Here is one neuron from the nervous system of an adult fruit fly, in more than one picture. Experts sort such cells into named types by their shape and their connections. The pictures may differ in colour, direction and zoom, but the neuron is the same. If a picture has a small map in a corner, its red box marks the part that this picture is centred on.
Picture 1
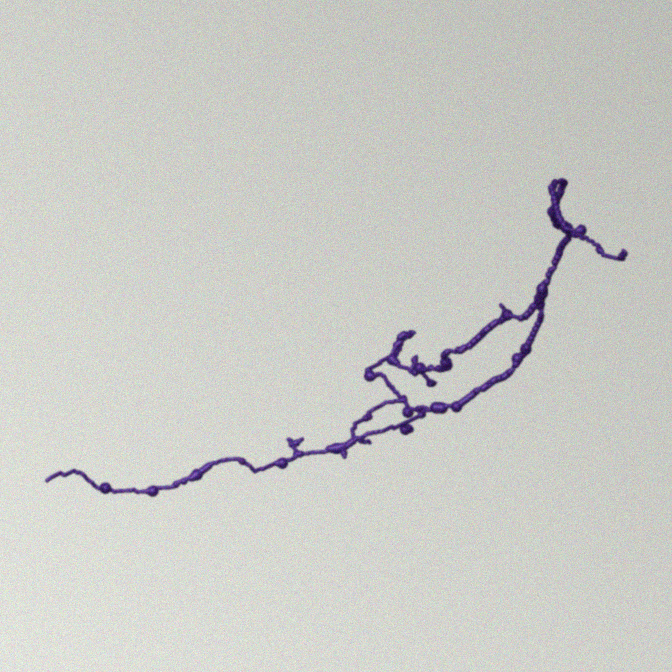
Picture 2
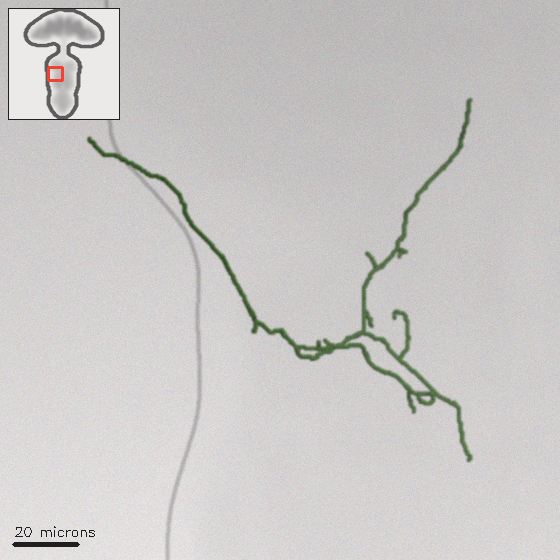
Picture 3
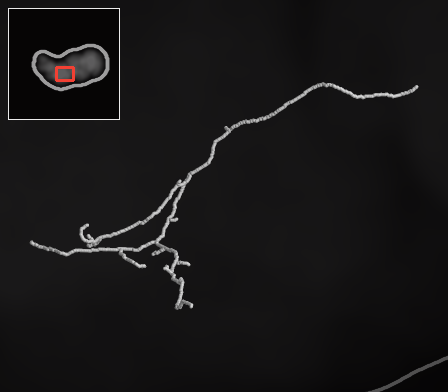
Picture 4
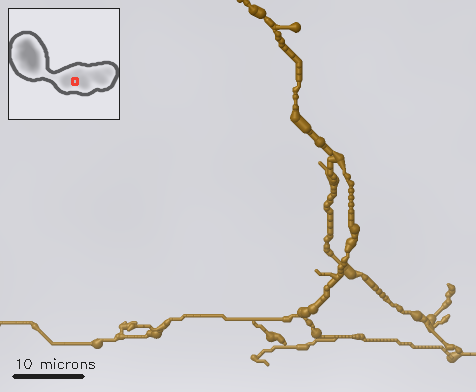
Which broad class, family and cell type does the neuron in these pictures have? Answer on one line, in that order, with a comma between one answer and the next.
sensory neuron entering the nerve cord, class mechanosensory tactile, SNta06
